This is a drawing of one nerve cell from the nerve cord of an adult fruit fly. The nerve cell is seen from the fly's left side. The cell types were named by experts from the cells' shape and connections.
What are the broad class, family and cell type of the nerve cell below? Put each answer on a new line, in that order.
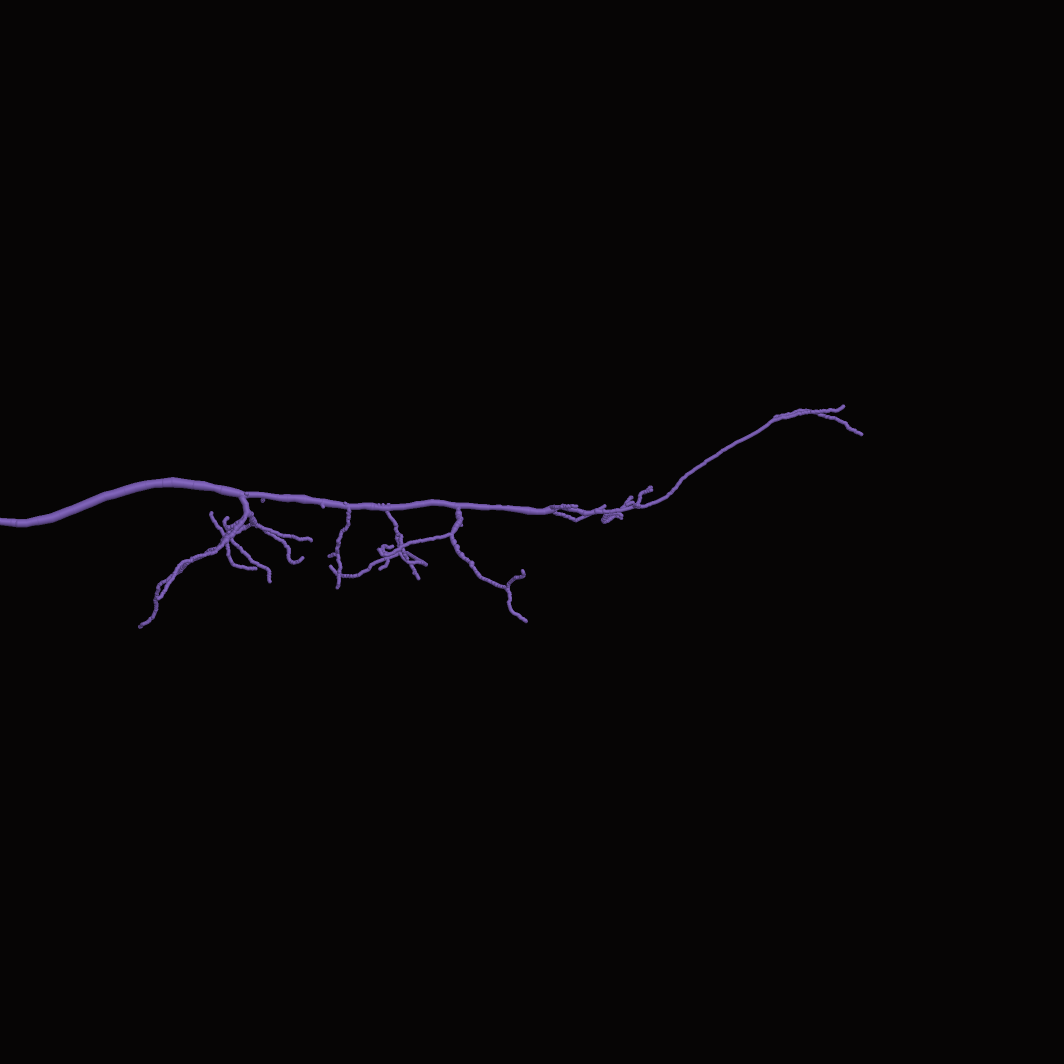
descending neuron
DNp
DNp11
